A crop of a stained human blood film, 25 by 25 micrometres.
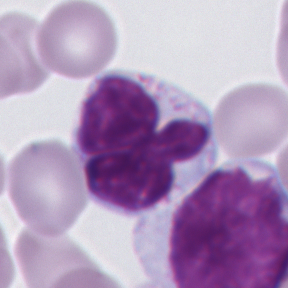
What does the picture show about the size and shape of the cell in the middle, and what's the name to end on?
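Look first at the nucleus: it fills most of the cell and is about 12 micrometres across. A deep notch cuts into it from the right side. The cytoplasm is pale lilac and lies mainly on the upper right of the nucleus. Fine pinkish-red granules are scattered through that cytoplasm. This is a large granular lymphocyte.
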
